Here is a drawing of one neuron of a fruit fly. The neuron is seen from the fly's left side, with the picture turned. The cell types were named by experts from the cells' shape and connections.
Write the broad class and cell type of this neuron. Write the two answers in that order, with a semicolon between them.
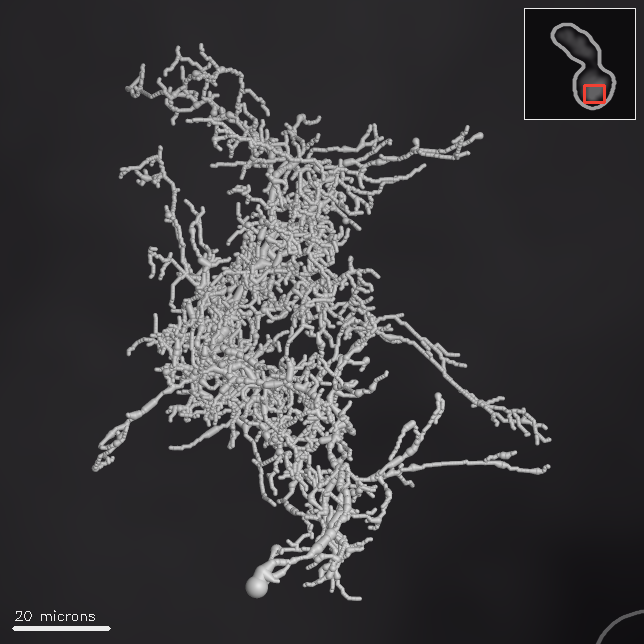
central-brain intrinsic neuron; CL002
